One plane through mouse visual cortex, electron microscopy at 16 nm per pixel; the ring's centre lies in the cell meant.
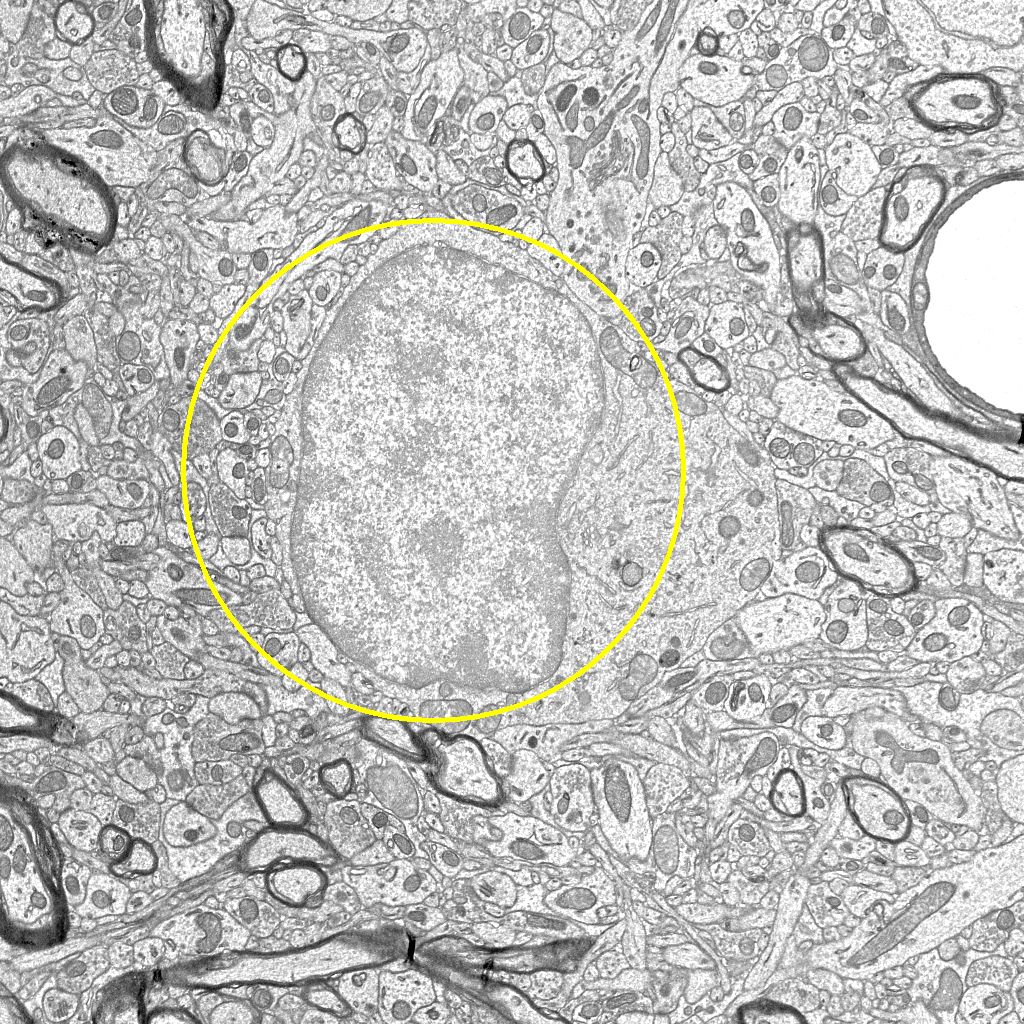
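Oligodendrocyte at the centre of the yellow ring, mouse visual cortex. The nucleus is elongated, its long axis running roughly from top to bottom, and its whole outline lies inside the ring. Chromatin is finely granular, showing loose, ill-defined darker patches rather than dense clumps. No distinct nucleolus can be seen.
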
